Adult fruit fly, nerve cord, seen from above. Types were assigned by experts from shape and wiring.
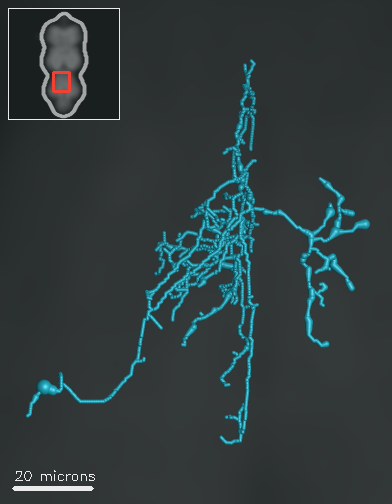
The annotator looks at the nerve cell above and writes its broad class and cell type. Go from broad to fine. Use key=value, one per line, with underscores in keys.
broad_class=nerve-cord intrinsic neuron
cell_type=INXXX391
